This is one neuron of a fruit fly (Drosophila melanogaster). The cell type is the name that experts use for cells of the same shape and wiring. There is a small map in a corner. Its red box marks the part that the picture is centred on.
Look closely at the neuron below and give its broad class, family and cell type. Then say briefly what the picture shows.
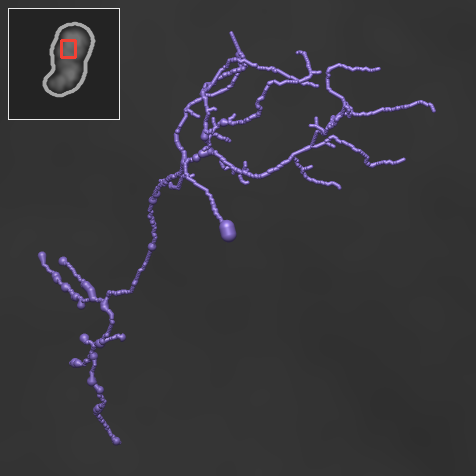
Its broad class is central-brain intrinsic neuron. Its family is hemilineage DM6_posterior. Its cell type is CB1836. The cell body can be seen in the middle of the picture. As drawn here it is about as wide as it is tall.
